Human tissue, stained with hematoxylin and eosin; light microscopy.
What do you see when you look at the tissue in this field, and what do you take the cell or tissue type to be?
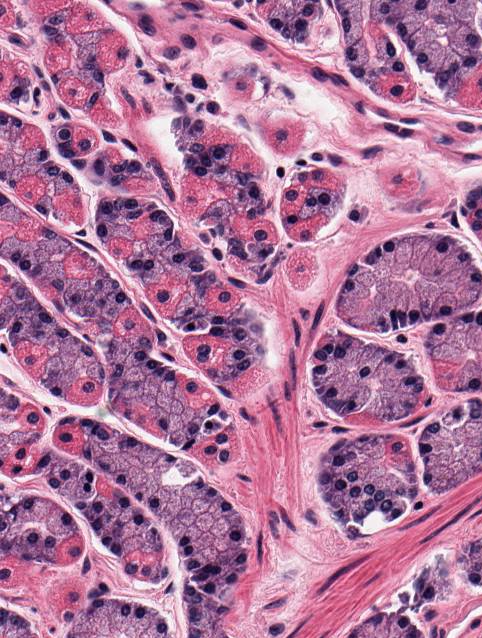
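Large parietal cells with bright pink cytoplasm and a single round central nucleus are scattered among the glands, more numerous on the left half than the right. Many gland cells are chief cells, with purple granular cytoplasm and basally placed round nuclei. The tissue is stomach.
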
